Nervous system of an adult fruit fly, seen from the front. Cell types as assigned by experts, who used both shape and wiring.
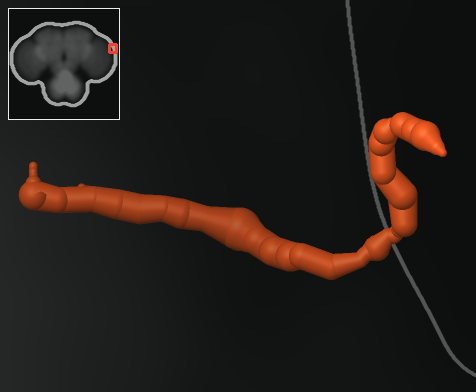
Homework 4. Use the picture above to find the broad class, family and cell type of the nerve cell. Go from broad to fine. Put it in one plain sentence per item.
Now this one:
A photoreceptor or other optic-lobe sensory neuron of class visual, type R1-R6.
